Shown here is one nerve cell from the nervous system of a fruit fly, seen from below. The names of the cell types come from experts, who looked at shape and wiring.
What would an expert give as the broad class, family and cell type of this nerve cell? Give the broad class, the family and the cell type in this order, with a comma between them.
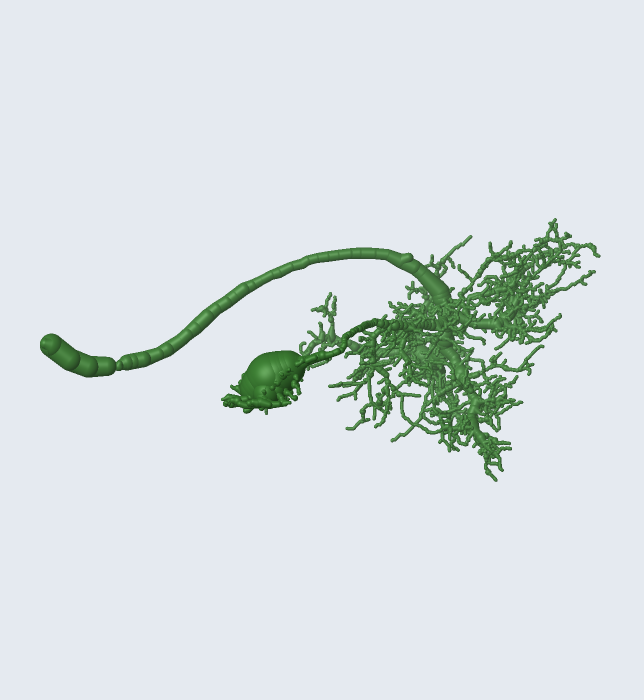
motor neuron of the nerve cord, hemilineage 16B, i1 MN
